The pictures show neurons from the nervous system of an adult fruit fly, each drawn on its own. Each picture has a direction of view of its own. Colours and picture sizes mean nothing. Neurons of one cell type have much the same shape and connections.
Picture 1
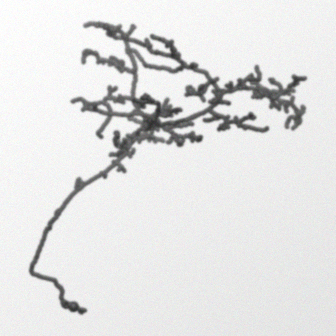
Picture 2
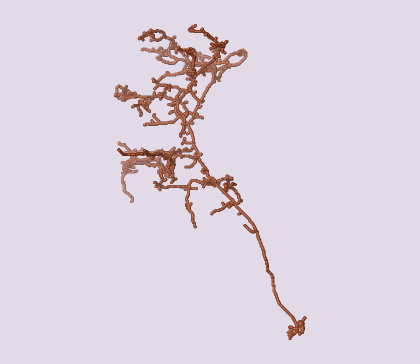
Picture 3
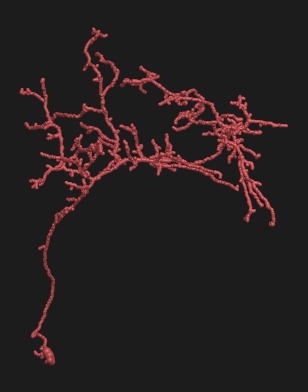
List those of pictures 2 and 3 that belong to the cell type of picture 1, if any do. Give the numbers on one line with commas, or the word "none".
3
